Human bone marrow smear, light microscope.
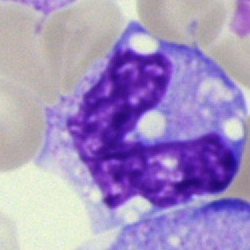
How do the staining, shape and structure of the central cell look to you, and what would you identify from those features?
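Pale grey-blue cytoplasm forms a moderate rim around the nucleus. Along the left edge, the cell is frayed into small fine projections. The nucleus is bent into a folded, horseshoe-like shape, and no distinct nucleoli are visible within it. The cell is a monocyte.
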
